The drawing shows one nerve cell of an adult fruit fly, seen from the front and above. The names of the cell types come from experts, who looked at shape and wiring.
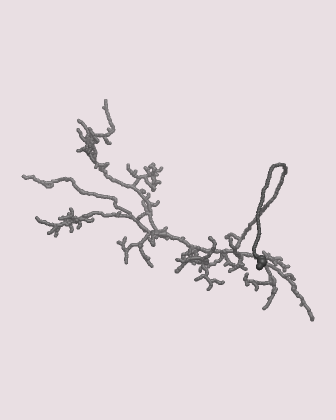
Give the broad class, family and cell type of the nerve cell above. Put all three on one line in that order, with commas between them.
nerve-cord intrinsic neuron, hemilineage 19A, IN19A120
